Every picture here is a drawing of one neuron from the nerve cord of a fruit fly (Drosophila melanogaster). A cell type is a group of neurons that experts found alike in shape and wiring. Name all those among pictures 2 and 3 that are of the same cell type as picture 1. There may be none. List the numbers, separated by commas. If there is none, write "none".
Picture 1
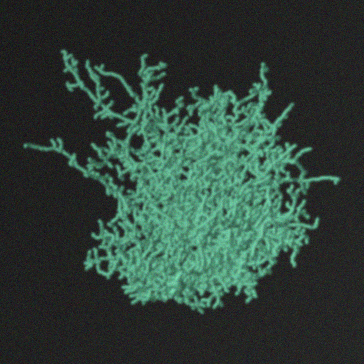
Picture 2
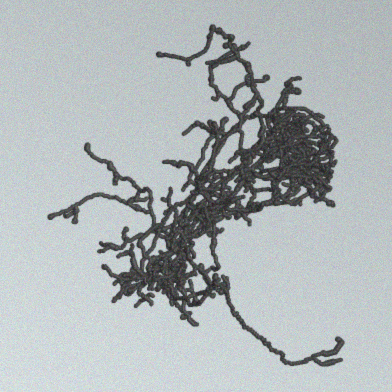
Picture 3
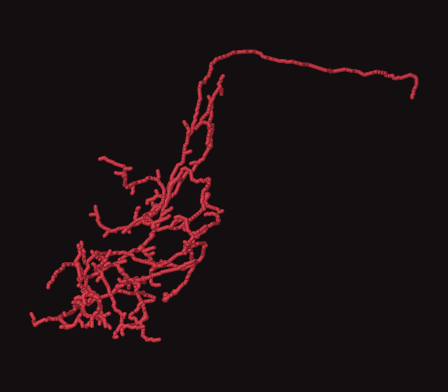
none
